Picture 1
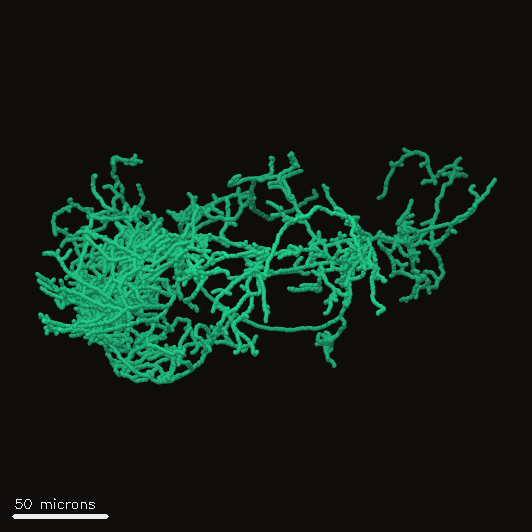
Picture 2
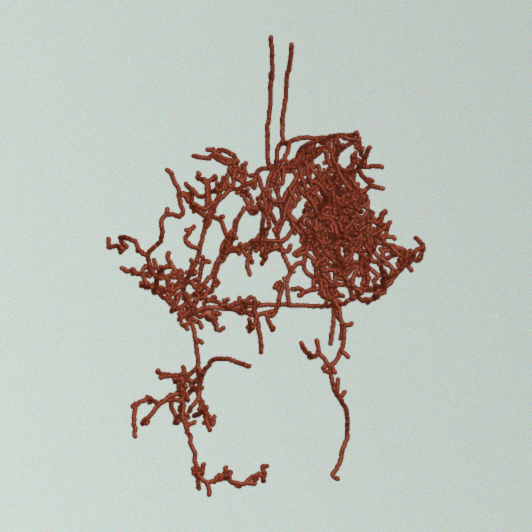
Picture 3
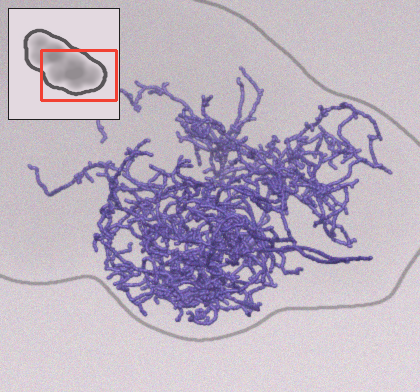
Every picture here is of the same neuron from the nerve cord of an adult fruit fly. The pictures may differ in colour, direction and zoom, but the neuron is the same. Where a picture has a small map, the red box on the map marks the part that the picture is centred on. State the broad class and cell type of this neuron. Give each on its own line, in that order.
ascending neuron
ANXXX008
